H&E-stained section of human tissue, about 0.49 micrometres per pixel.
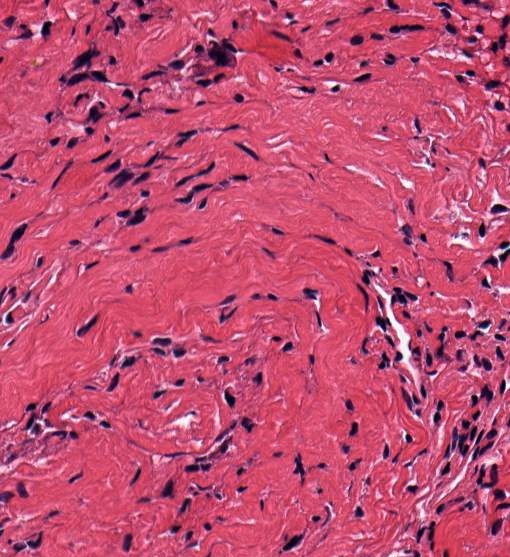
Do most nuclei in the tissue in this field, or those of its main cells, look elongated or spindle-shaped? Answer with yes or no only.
Yes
